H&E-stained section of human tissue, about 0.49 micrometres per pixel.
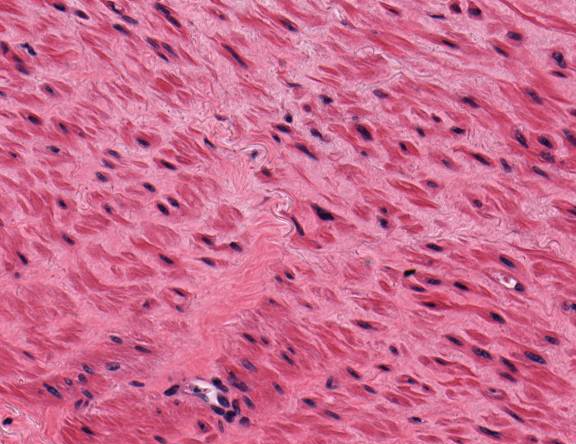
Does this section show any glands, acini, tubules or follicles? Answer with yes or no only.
No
